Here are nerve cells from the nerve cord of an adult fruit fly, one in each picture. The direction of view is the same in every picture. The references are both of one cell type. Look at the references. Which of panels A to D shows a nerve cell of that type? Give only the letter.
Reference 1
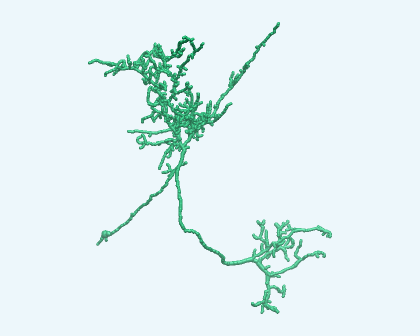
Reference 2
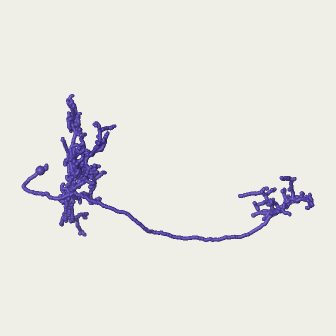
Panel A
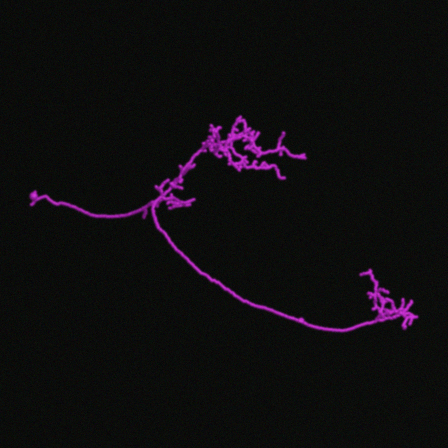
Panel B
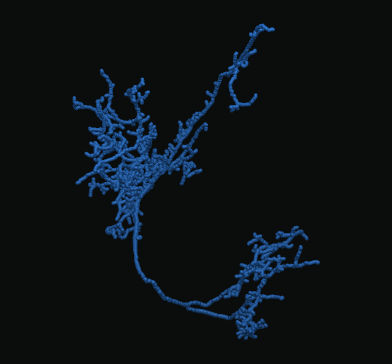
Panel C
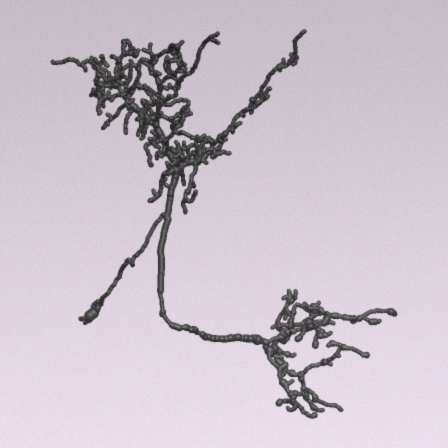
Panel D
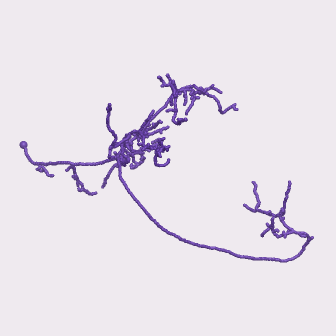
C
